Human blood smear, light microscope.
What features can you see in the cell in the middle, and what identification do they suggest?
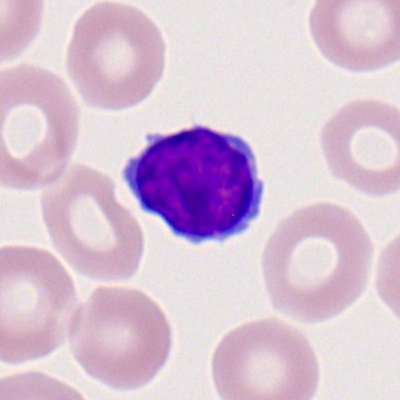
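Dense, dark purple, clumped chromatin is present, and no nucleoli can be made out in the nucleus. The cytoplasm contains no visible granules. The cell outline is slightly ragged, with small knobby projections. This cell is a lymphocyte.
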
